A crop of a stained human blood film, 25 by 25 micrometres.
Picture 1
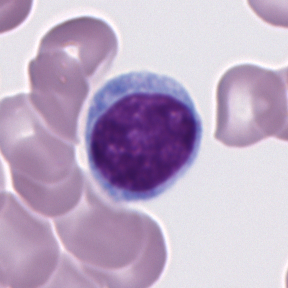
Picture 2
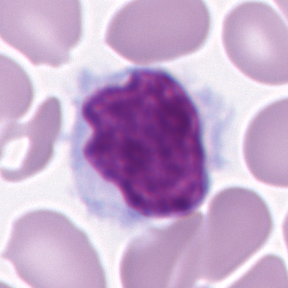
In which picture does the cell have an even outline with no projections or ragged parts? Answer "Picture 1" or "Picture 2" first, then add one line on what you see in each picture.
Picture 1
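What picture 1 shows: The cell has a smooth, round outline without surface projections.
What picture 2 shows: The outer edge of the cell is faint and ragged rather than sharp and smooth.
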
